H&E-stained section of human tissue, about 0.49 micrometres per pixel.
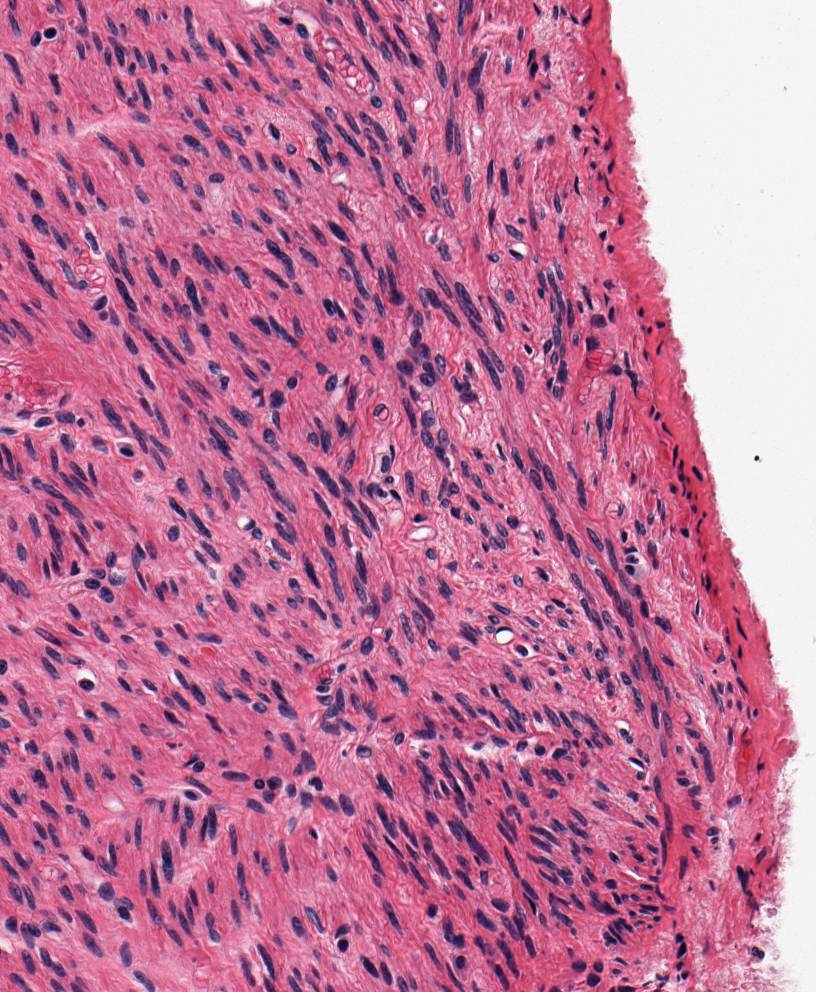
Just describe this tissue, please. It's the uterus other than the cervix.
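Spindle cells arranged in interlacing fascicles make up this tissue, filling the field except at the right margin. Most nuclei are elongated, spindle-shaped and dark-staining. A pink, fibrillary eosinophilic background surrounds the cells. Glands and epithelial structures are absent from the tissue.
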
